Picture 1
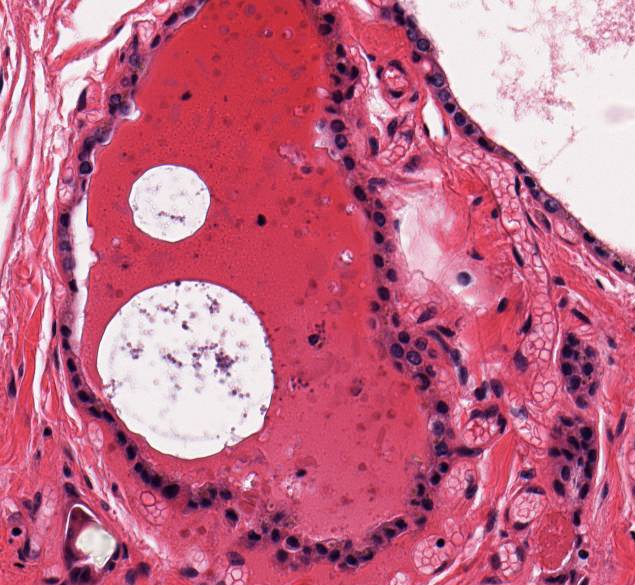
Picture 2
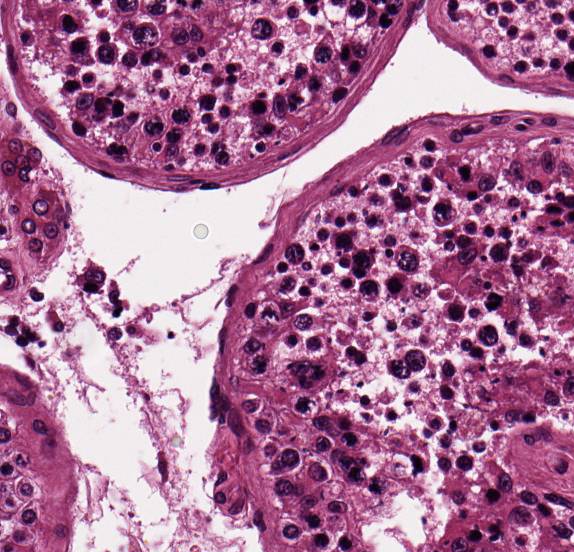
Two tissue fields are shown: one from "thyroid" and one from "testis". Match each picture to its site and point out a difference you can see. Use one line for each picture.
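Site of picture 1: thyroid. The lumen is lined by a single layer of flattened to low cuboidal cells with dark nuclei.
Site of picture 2: testis. The tubules are lined by many layers of cells stacked from the wall toward the centre.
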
